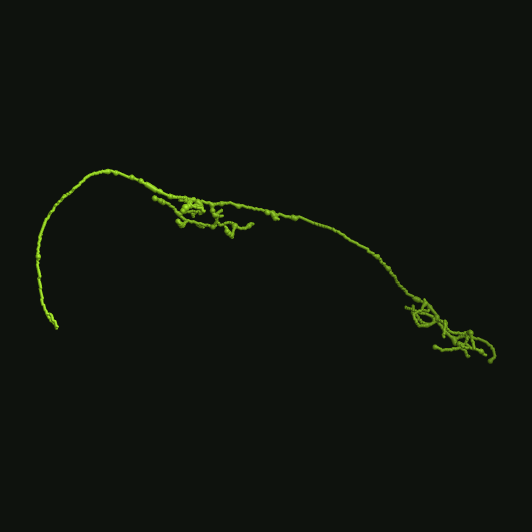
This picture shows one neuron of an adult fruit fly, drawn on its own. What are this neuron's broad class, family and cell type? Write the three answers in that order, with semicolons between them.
sensory neuron entering the brain; class olfactory; ORN_DP1m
